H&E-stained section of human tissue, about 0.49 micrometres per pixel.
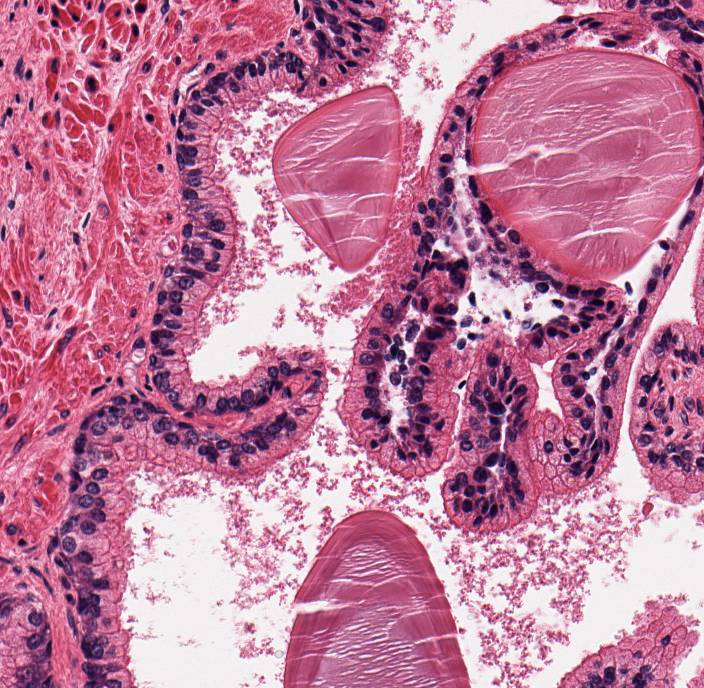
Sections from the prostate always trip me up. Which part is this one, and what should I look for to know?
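You are looking at a prostatic gland.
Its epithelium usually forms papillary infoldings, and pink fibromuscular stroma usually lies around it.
See the infoldings projecting into the lumen, mostly in the right half, and the dense pink stroma with spindle-shaped smooth muscle cells in the upper left. The pink concretions are crossed by parallel white cracks from sectioning. No fat cells.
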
